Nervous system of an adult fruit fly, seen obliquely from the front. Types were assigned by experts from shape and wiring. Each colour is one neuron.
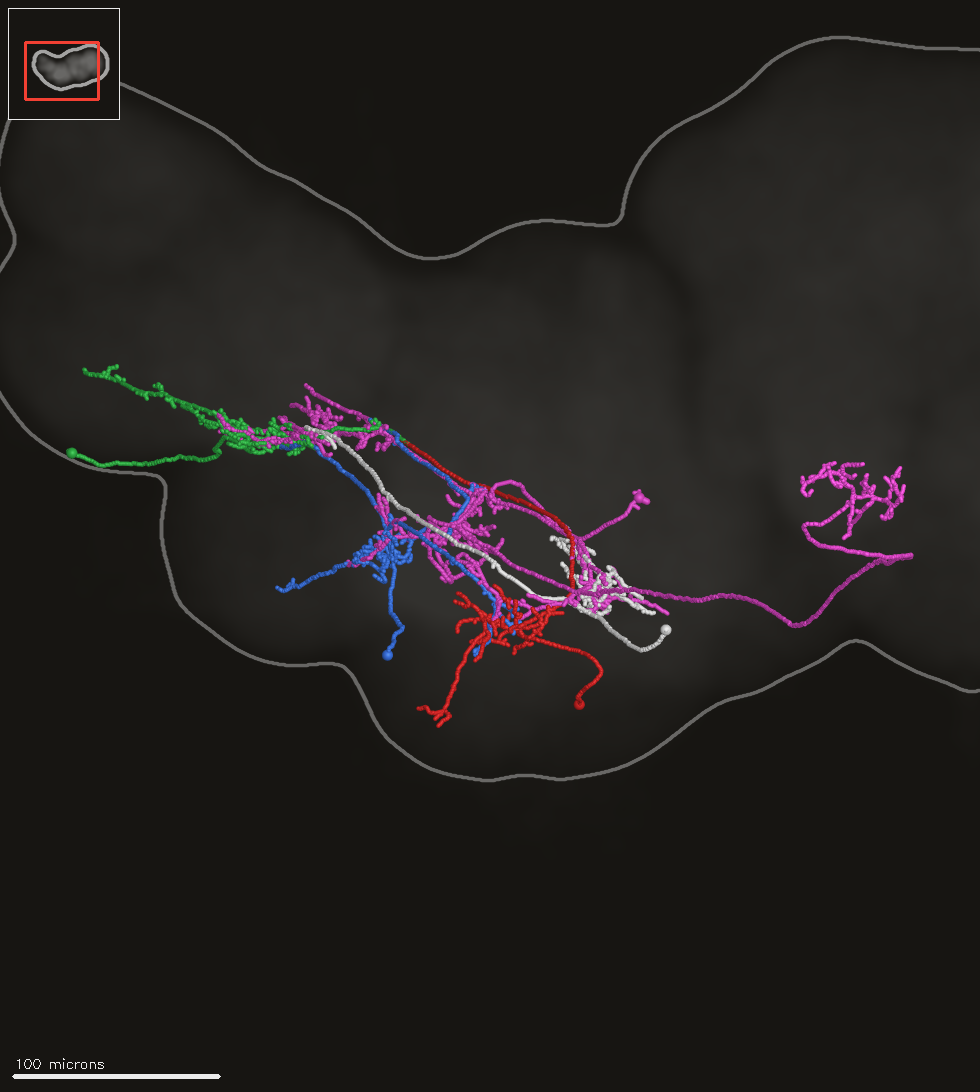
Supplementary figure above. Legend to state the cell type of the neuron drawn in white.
IN10B058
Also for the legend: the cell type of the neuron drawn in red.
IN10B055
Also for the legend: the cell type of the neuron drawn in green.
IN10B059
